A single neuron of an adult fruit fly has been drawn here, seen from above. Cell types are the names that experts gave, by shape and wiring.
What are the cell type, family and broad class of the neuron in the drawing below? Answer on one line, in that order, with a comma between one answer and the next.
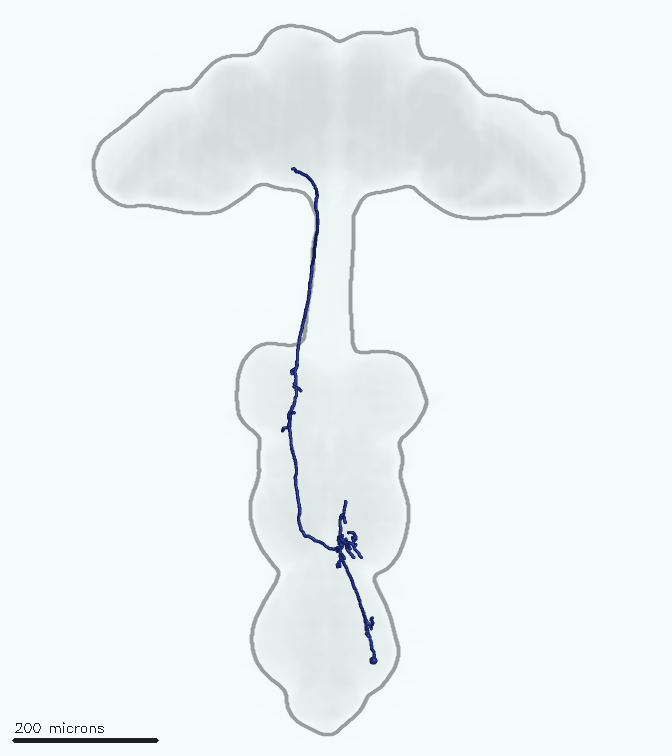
AN07B085, hemilineage 07B, ascending neuron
